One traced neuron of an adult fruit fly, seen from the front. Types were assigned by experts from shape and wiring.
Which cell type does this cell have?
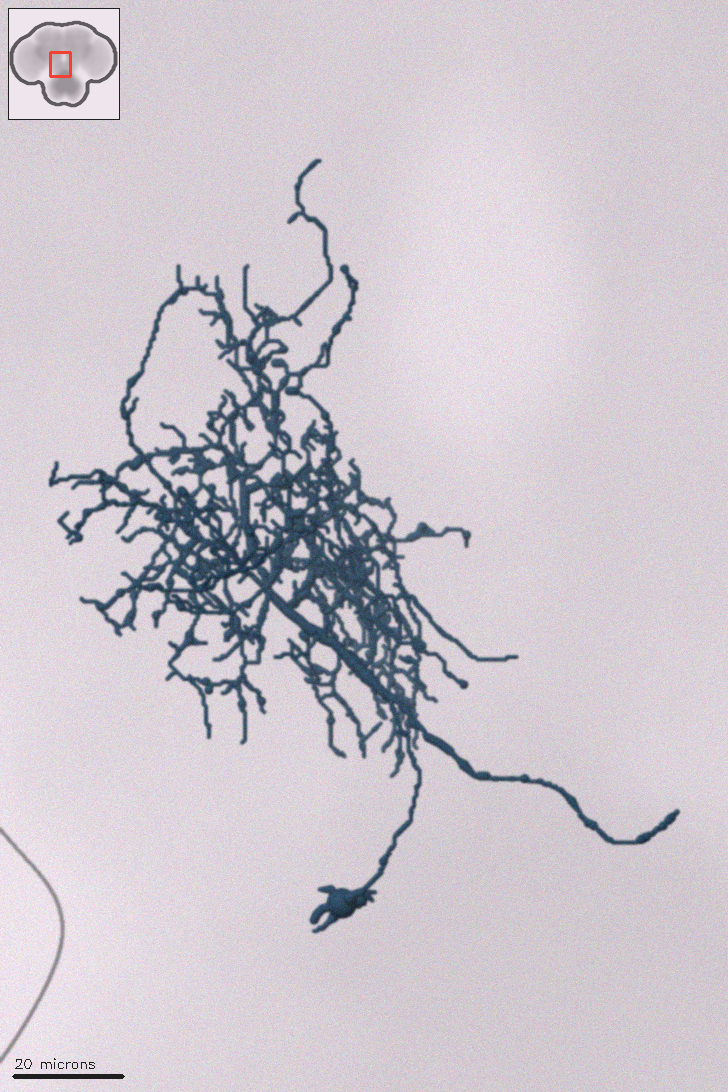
GNG530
